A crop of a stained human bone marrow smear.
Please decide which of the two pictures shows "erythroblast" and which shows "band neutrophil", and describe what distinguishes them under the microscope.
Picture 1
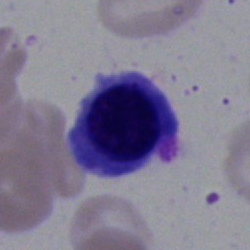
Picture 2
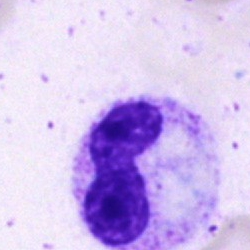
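Picture 1 shows an erythroblast and picture 2 a band neutrophil. Erythroblast: the outline is roughly round with a slightly uneven edge, and the nucleus stains a dense, dark purple. Its cytoplasm is deep blue, forms a rim that is widest at the lower left of the cell, and contains neither granules nor vacuoles.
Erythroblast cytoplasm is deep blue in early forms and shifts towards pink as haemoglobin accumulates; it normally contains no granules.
Band neutrophil: the chromatin is dense and dark purple, and no nucleoli are visible in the nucleus.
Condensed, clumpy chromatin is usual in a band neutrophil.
Its cytoplasm forms a broad, pale lilac area to the right of the nucleus, and small purple dots lie scattered in the background around the cell. The clearest difference is the cytoplasm: a deep blue rim in the erythroblast, a broad pale lilac area in the band neutrophil.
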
